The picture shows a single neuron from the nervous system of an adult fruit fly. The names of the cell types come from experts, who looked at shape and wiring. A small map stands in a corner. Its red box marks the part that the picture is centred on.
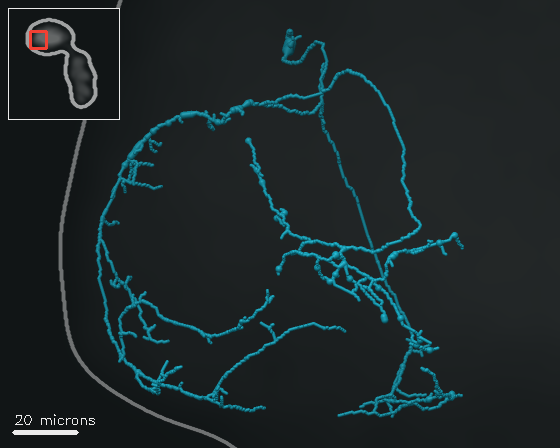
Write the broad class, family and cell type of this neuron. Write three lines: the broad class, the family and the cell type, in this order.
central-brain intrinsic neuron
hemilineage SLPa&l1_anterior
CL087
